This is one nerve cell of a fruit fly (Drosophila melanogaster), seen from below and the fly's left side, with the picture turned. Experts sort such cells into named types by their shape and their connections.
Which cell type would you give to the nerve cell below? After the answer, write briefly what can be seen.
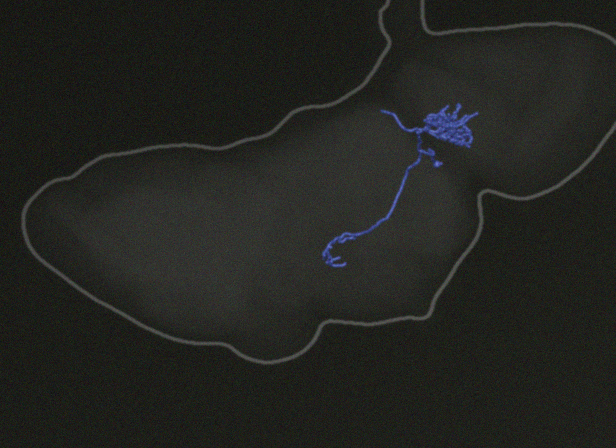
The cell type is LC33. It is a visual projection neuron. In this view it is about as wide as it is tall.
